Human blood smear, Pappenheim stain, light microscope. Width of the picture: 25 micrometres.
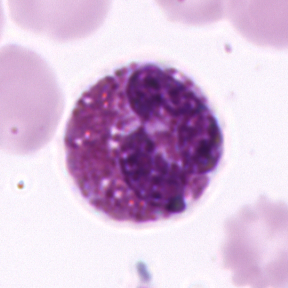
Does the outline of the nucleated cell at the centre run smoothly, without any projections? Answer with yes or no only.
Yes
